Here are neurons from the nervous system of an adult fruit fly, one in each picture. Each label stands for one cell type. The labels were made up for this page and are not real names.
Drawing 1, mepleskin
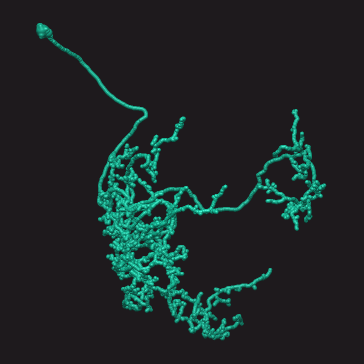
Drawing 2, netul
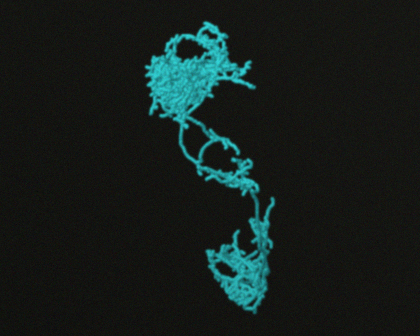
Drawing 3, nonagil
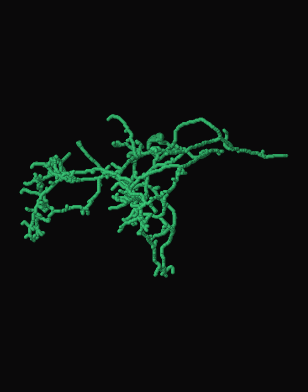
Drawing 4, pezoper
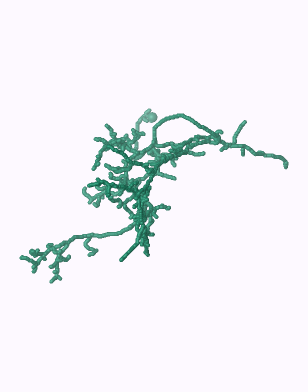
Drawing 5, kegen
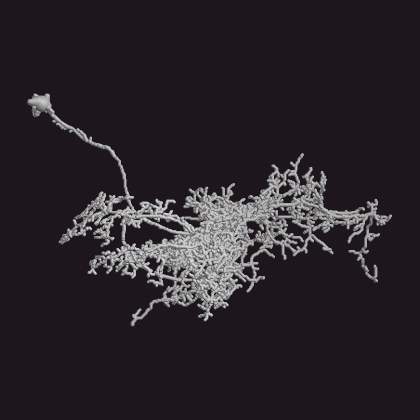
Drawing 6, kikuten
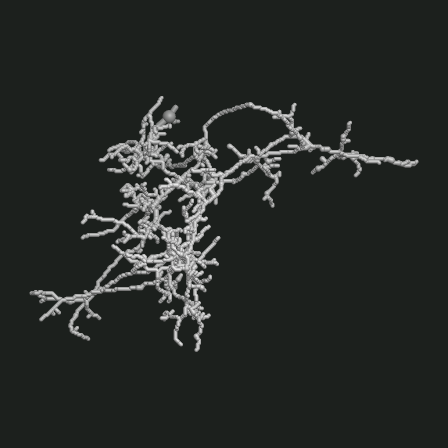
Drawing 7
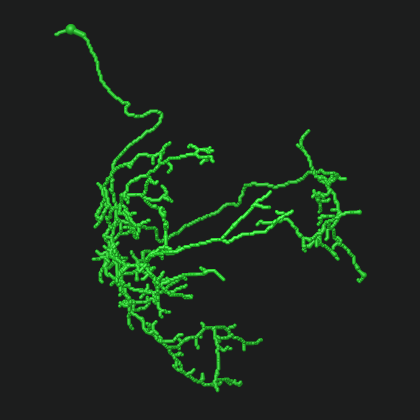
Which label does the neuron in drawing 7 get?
mepleskin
